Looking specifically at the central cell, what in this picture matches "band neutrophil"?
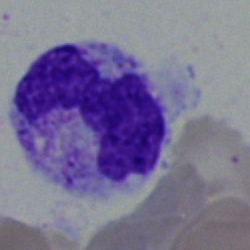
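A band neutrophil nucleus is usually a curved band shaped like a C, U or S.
Here: one curved, indented nuclear mass, concave side toward lower left; in keeping with band neutrophil.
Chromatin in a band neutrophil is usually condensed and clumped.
Chromatin here dark purple, coarsely clumped; fits.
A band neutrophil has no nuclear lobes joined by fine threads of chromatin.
Nucleus seen as a single mass; agrees. Cytoplasm pale lilac-pink, fine pink-purple granules scattered through it.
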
